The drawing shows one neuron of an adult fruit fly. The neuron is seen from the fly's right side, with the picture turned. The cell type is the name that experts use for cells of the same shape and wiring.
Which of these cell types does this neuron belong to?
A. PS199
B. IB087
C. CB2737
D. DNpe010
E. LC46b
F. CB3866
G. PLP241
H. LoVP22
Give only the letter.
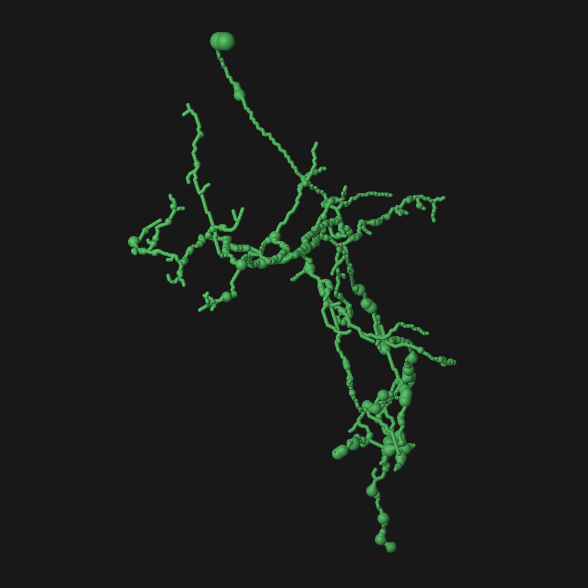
H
